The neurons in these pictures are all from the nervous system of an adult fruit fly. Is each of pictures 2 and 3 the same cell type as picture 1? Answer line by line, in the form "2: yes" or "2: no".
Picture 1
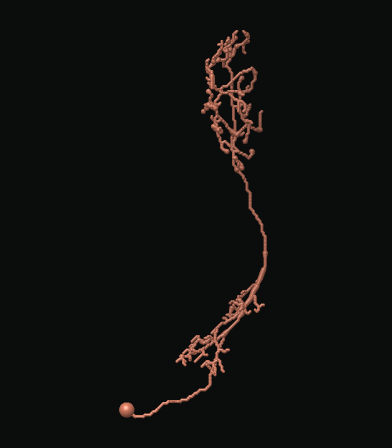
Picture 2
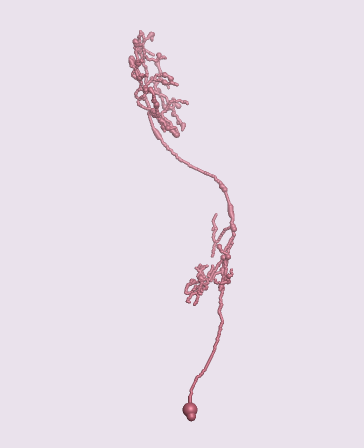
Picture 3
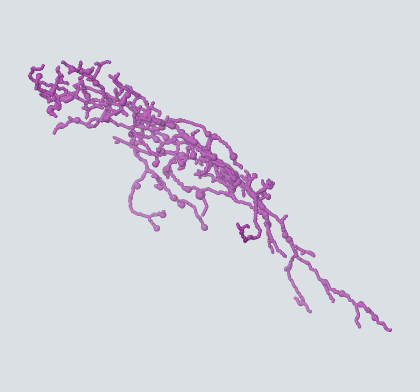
2: yes
3: no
